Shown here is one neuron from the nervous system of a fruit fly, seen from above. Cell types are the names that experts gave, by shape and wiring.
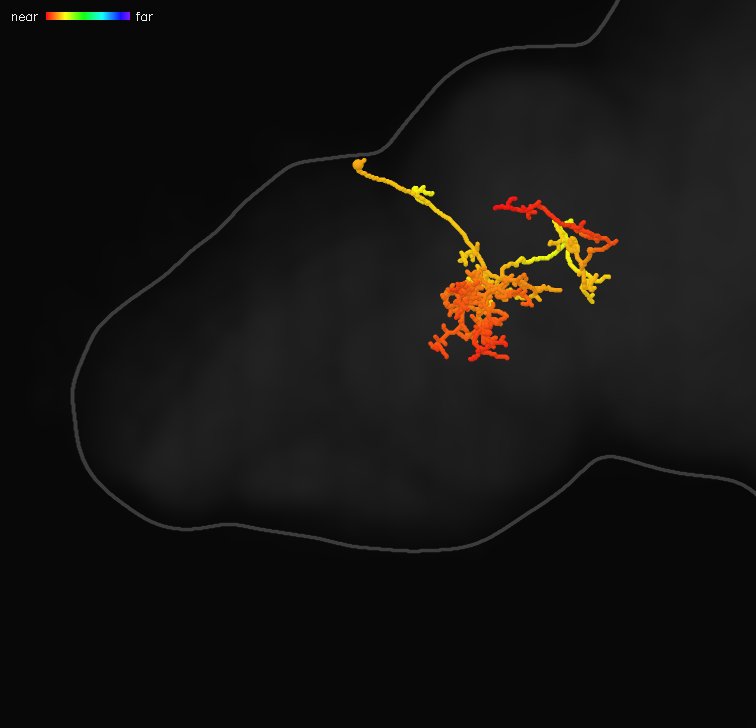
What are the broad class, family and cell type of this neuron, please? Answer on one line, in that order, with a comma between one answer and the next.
central-brain intrinsic neuron, hemilineage VLPl2_posterior, CB2379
